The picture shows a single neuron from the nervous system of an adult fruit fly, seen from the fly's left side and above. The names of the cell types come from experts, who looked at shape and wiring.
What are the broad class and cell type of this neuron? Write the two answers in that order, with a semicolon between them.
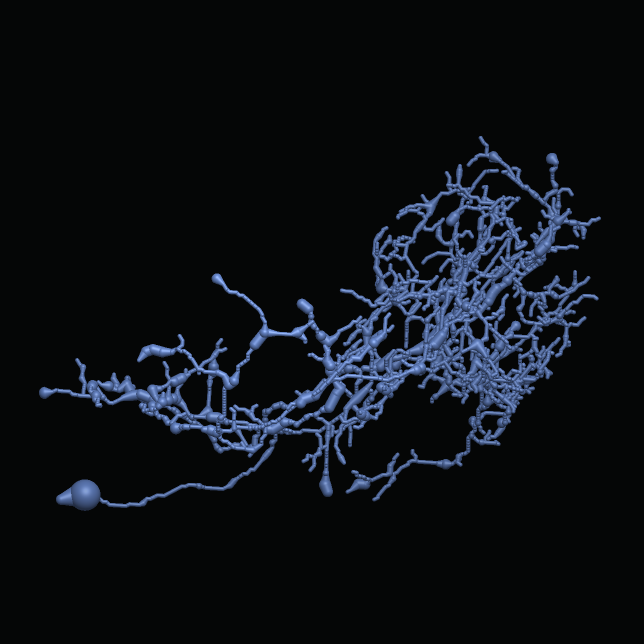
central-brain intrinsic neuron; PVLP086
